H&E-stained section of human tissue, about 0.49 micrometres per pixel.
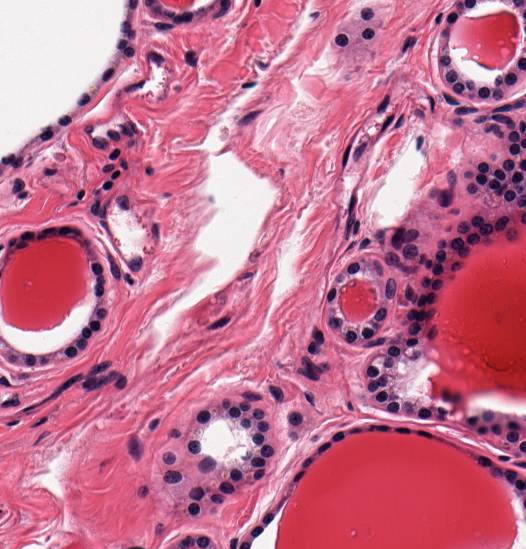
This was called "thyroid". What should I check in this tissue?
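Fits thyroid: follicles lined by a single layer of low cuboidal to flattened cells with round dark nuclei.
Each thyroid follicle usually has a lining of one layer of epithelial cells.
Most follicle lumens filled with homogeneous deep pink colloid. Large follicle at bottom right: flattened epithelial lining.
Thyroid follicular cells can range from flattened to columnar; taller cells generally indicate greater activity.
Small follicle right of centre holds a small round drop of pink colloid.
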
